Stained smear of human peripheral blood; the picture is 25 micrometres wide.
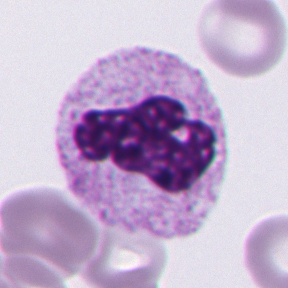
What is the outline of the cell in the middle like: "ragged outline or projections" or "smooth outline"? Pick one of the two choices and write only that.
Smooth outline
